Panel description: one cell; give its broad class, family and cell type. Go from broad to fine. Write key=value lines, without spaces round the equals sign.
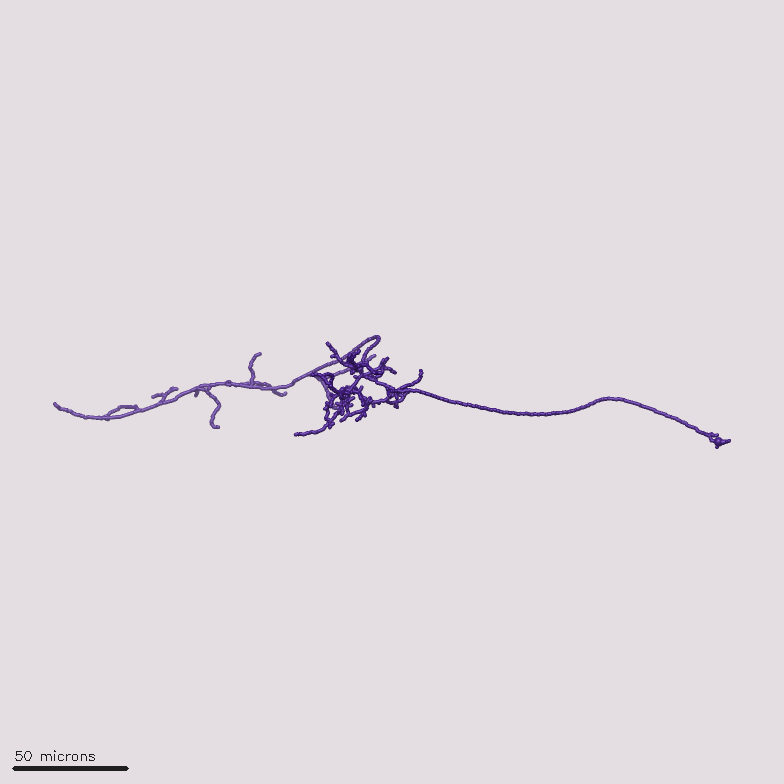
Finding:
broad_class=nerve-cord intrinsic neuron
family=hemilineage 06A
cell_type=IN06A094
